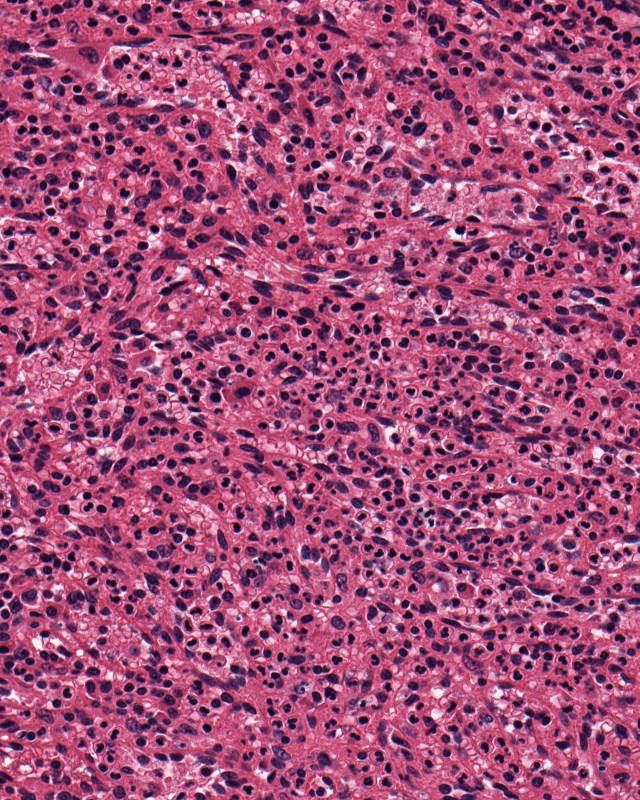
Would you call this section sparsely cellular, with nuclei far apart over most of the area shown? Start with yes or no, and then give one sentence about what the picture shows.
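No. The whole field is a dense, solid sheet of cells with no glands, tubules or epithelium.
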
